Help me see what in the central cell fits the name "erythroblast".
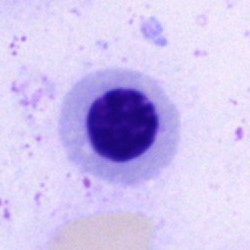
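Erythroblast is the name that applies here. The cell has a round, smooth outline, and its chromatin is dark purple and densely clumped. A moderate rim of pale grey-blue cytoplasm surrounds the nucleus on all sides.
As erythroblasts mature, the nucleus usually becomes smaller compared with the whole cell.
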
